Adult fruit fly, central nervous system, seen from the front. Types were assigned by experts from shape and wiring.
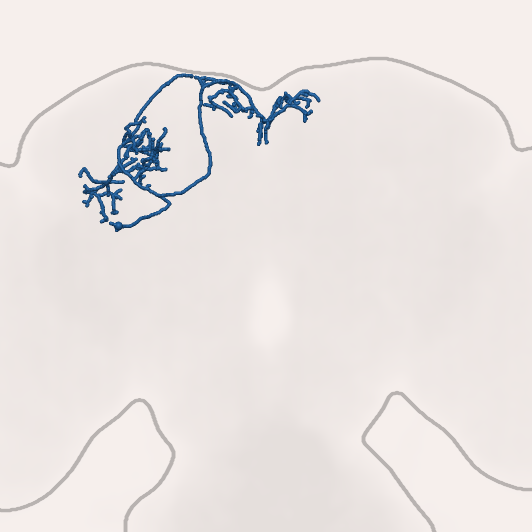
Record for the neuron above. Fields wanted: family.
hemilineage CREl1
